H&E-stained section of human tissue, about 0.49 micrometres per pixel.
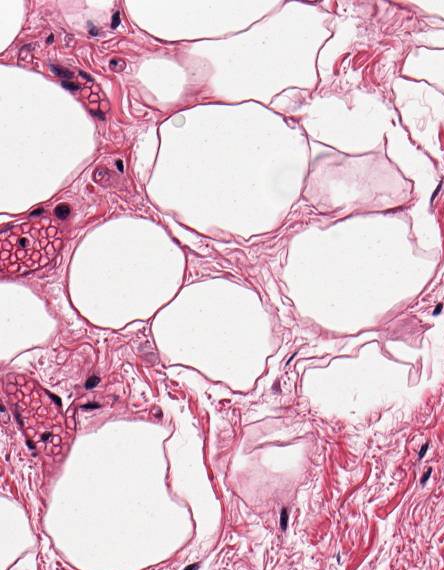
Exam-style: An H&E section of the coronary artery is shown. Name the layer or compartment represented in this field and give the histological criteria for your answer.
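What I'm seeing here is fat. Most of the field is large rounded empty spaces with thin pink rims, typical of adipocytes.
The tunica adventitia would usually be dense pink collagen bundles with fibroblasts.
Its few nuclei are small, dark, mostly flattened, and sit in the thin partitions.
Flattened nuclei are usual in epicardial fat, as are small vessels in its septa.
Small vessels packed with red blood cells lie at the left edge, one upper, one lower.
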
